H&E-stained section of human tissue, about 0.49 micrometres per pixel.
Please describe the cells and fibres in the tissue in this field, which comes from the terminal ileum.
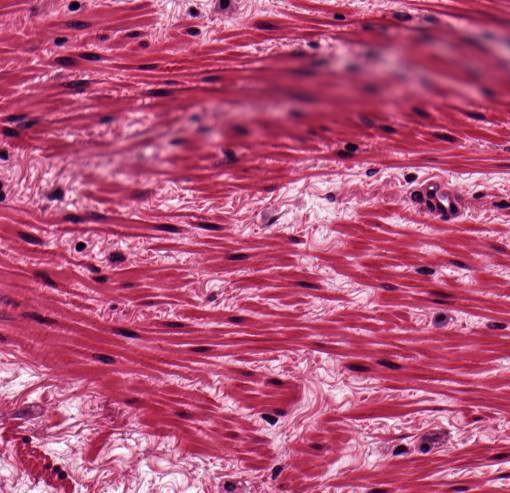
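Bundles of eosinophilic spindle cells fill the field, running roughly horizontally. Their nuclei are elongated, dark and cigar-shaped, aligned with the long axis of each cell. Pale, loose, wispy connective tissue separates the muscle bundles, most evidently in the middle right and lower part of the field. Near the right edge, just above the middle, a small cluster of rounded nuclei lies in this pale stroma.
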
